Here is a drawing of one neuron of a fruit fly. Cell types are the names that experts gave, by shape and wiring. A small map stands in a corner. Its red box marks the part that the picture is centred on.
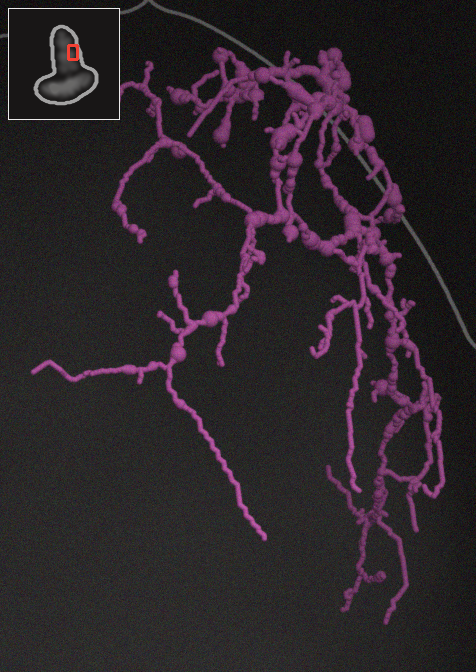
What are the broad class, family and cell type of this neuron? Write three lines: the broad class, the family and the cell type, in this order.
nerve-cord intrinsic neuron
hemilineage 13A
IN13A062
